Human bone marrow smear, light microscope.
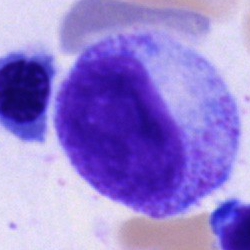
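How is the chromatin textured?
Deep purple and finely textured, not coarsely clumped.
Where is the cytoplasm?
A moderate pale bluish-lilac crescent, right of the nucleus.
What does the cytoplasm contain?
Fine reddish-purple granules; the cytoplasm beside the nucleus is paler and holds fewer of them than the outer edge.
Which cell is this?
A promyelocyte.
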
